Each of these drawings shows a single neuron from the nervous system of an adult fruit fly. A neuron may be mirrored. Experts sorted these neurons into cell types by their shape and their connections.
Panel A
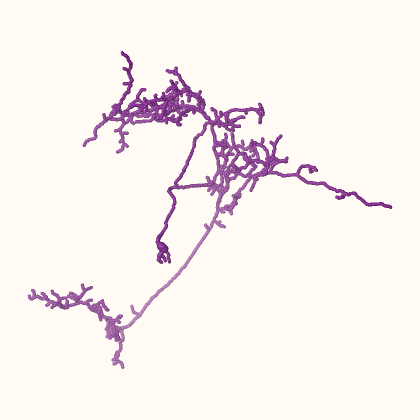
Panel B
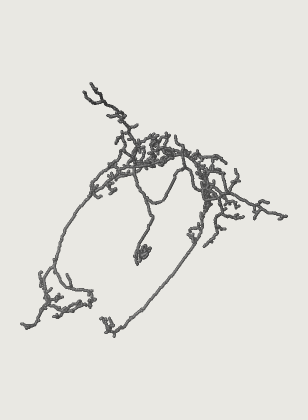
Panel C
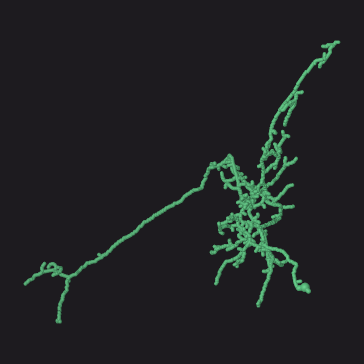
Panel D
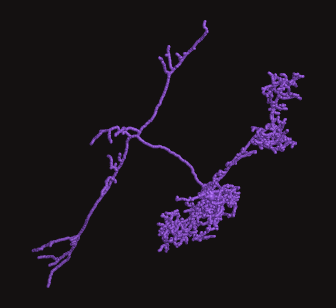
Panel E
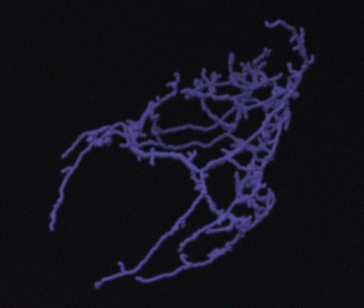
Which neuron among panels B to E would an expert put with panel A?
Panel B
